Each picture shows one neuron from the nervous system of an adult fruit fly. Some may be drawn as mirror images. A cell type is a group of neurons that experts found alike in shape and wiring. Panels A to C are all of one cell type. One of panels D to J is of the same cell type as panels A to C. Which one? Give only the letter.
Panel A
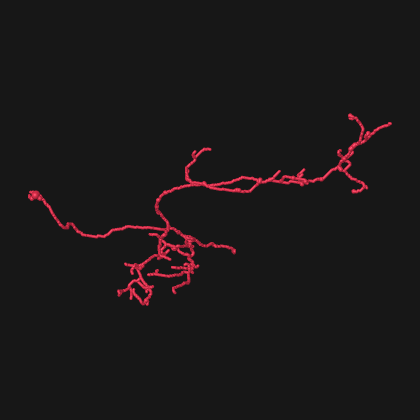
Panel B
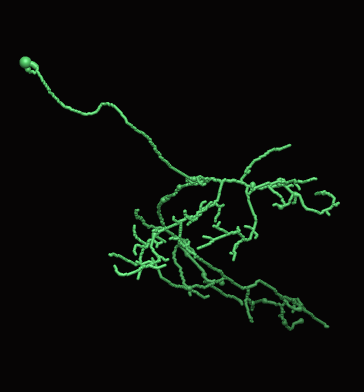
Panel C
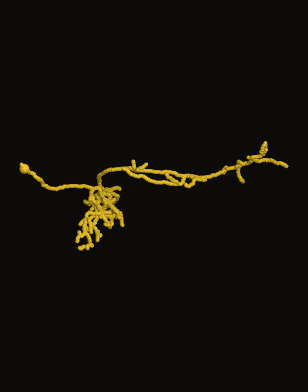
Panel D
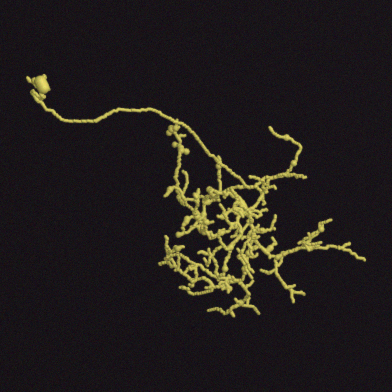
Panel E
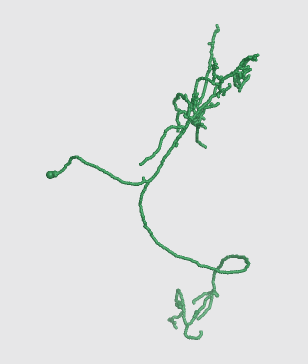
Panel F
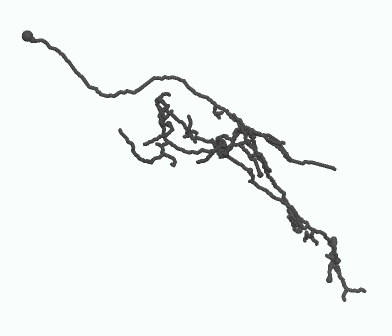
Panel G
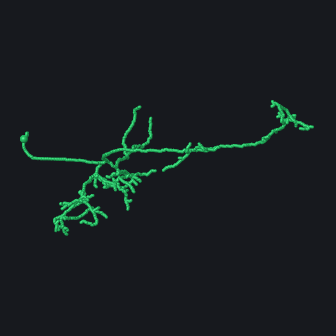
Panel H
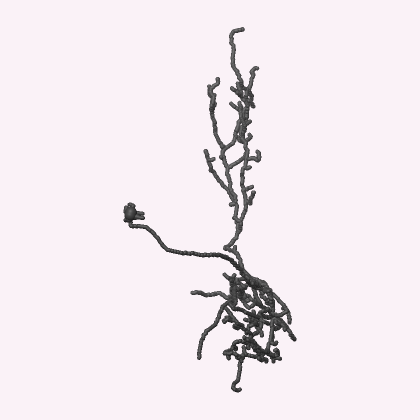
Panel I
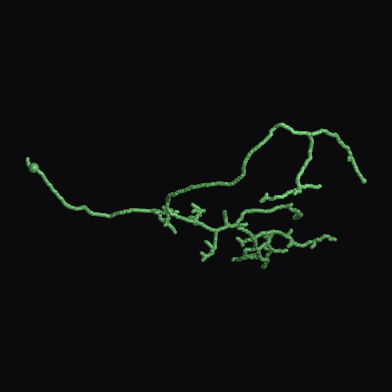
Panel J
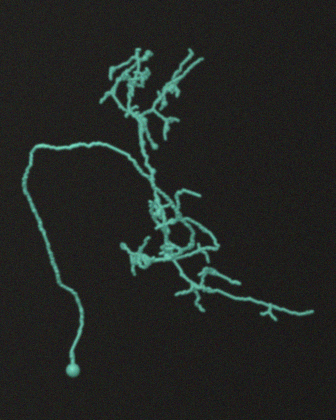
G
